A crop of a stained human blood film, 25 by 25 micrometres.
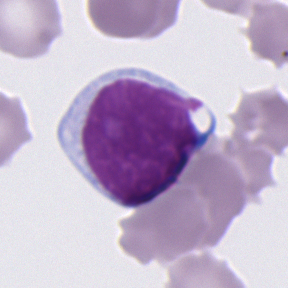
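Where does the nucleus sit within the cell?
Off-centre, toward the right side; it is about 11 micrometres across, in a cell about 13 micrometres across.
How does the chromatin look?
Fairly evenly stained purple, without coarse dark clumps.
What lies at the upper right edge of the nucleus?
A single clear round space.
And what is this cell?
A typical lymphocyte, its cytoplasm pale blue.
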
